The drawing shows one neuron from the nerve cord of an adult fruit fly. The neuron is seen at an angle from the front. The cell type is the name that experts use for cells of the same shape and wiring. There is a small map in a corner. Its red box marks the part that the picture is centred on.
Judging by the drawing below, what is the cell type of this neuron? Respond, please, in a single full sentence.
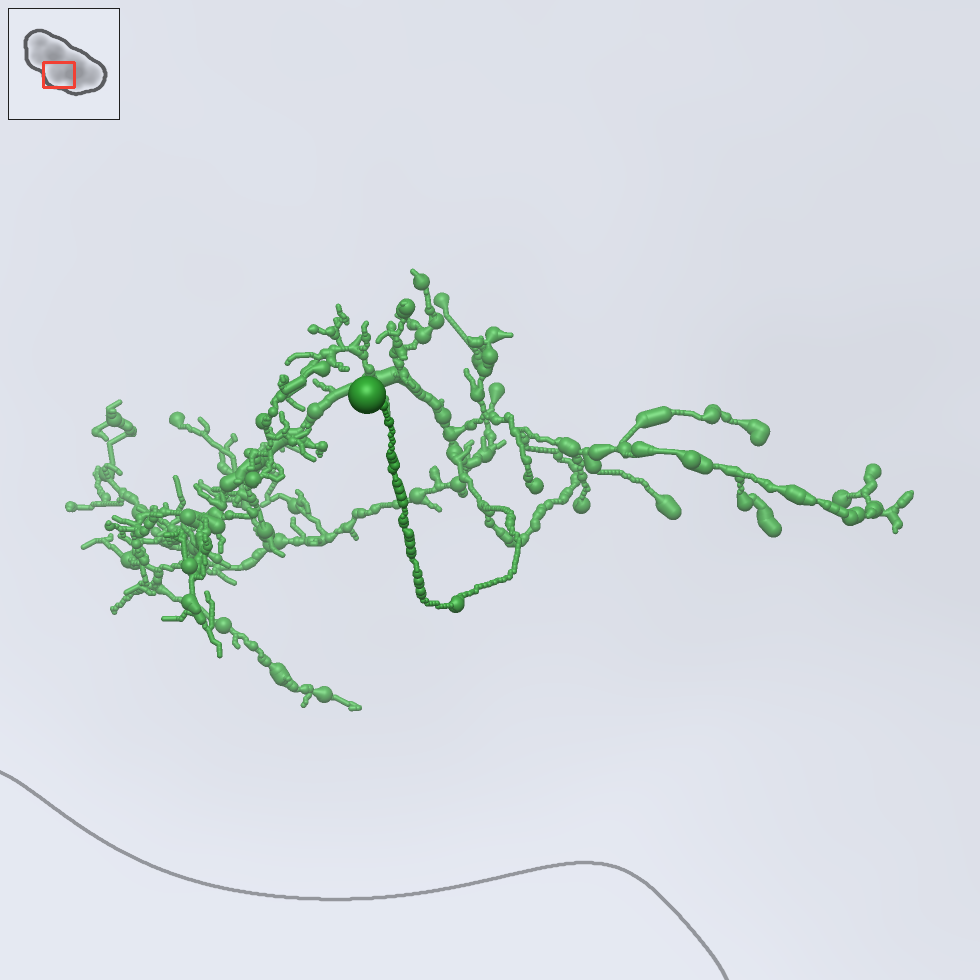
The neuron is categorized under cell type IN09A041.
